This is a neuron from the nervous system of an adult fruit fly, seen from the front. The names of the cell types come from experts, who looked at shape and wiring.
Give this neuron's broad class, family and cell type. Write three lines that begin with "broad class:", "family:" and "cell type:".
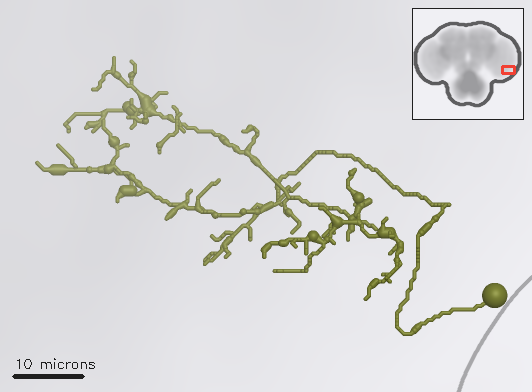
broad class: optic-lobe intrinsic neuron
family: Mi
cell type: Mi2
